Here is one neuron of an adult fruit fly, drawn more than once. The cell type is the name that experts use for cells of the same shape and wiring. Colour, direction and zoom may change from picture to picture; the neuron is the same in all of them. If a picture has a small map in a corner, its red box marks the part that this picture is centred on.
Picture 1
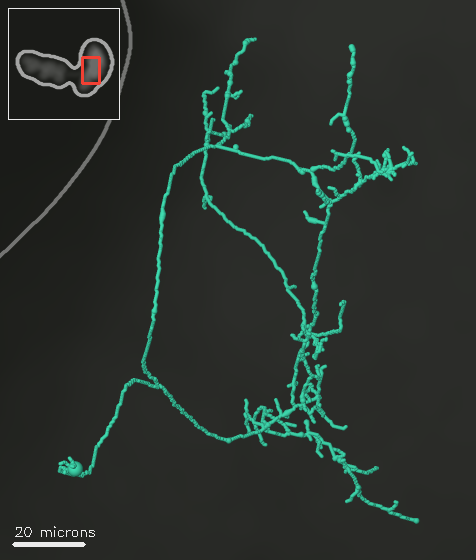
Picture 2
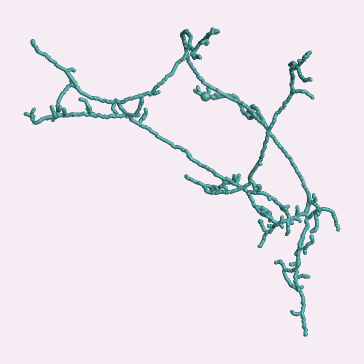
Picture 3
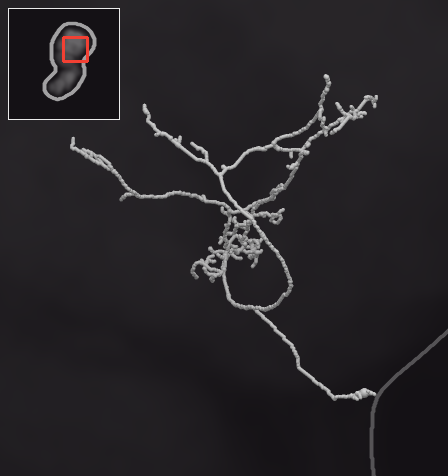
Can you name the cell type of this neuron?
AMMC006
